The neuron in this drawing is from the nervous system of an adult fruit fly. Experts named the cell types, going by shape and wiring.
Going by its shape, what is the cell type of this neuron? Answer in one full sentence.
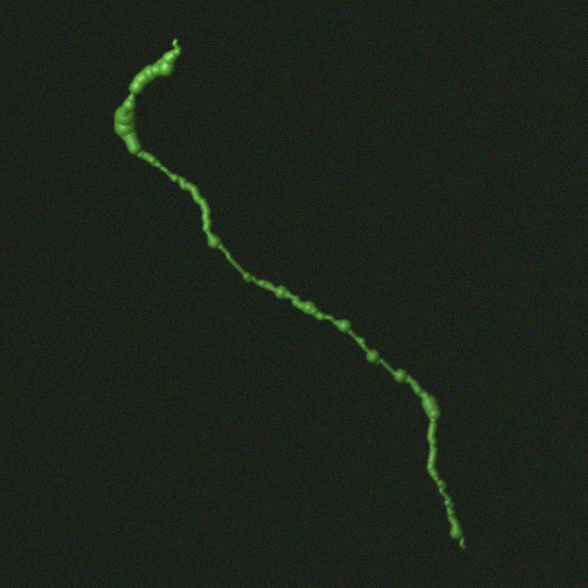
Of the cell type R8p is this neuron.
